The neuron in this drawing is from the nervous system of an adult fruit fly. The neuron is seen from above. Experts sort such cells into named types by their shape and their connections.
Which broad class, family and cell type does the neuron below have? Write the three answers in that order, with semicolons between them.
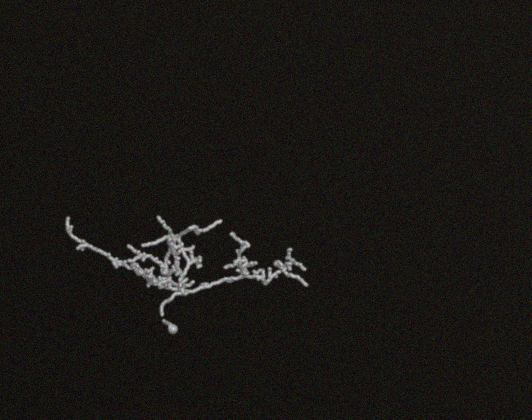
central-brain intrinsic neuron; hemilineage PSp3; CB2896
